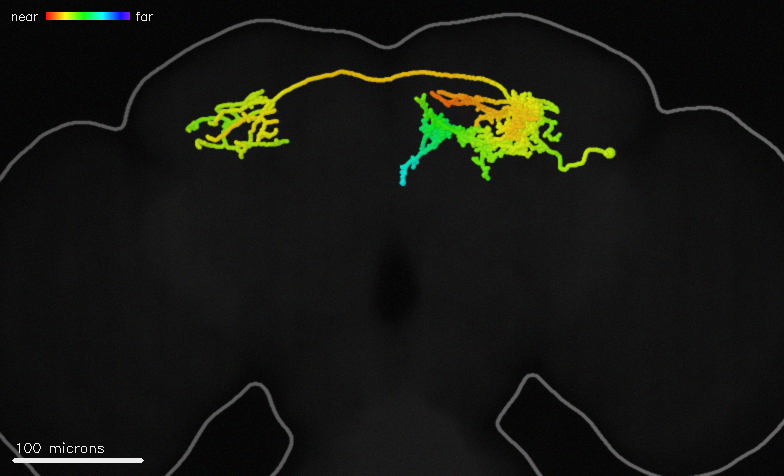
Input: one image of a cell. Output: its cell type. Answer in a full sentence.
The cell type is SIP017.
